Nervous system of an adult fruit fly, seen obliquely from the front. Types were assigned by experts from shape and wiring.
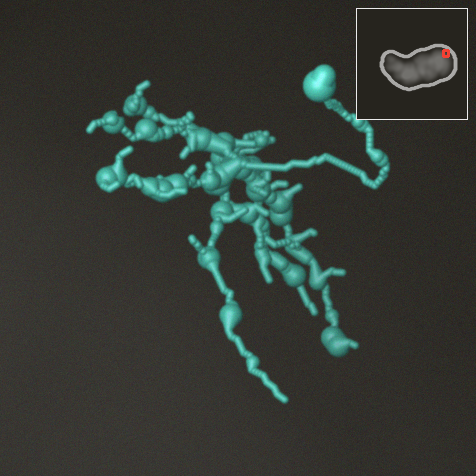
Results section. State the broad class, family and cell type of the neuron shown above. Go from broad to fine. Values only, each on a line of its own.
optic-lobe intrinsic neuron
Dm
Dm15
